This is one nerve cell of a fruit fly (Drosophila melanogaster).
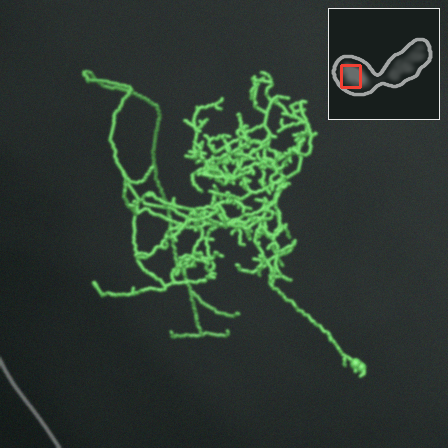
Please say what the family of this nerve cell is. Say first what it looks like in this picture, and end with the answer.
The cell body is at the lower right of the picture. The picture shows dozens of branch ends. It is a central-brain intrinsic neuron. Its family is hemilineage VLPl&p1_lateral.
